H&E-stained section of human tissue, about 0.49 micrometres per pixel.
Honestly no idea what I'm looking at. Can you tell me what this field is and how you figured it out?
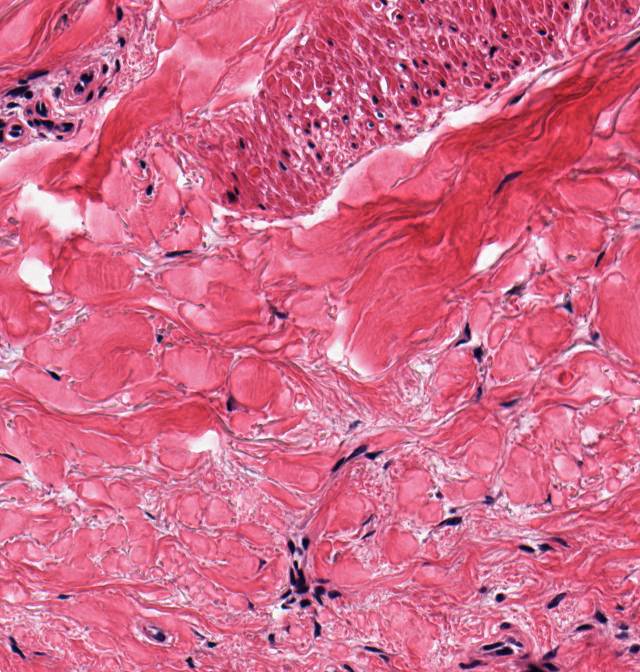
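The tissue is dermis. Collagen: thick, glassy, deeply eosinophilic bundles.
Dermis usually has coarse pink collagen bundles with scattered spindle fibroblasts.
Nuclei: sparse between the bundles, mostly thin, dark and spindle-shaped.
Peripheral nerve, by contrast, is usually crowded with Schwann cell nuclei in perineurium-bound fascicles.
Spaces: narrow, filled by looser, paler, wispy fibres. Fat: none anywhere in the field.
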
